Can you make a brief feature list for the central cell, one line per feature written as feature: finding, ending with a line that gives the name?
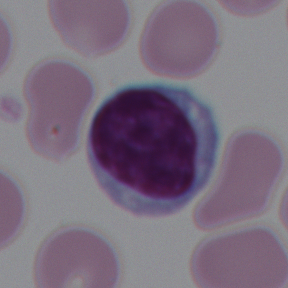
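Nucleus: round to slightly oval, no indentation
Position: off-centre, toward upper left
Cytoplasm: narrow pale blue-grey rim, widest along bottom and right
Granules: none visible
Name: typical lymphocyte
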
